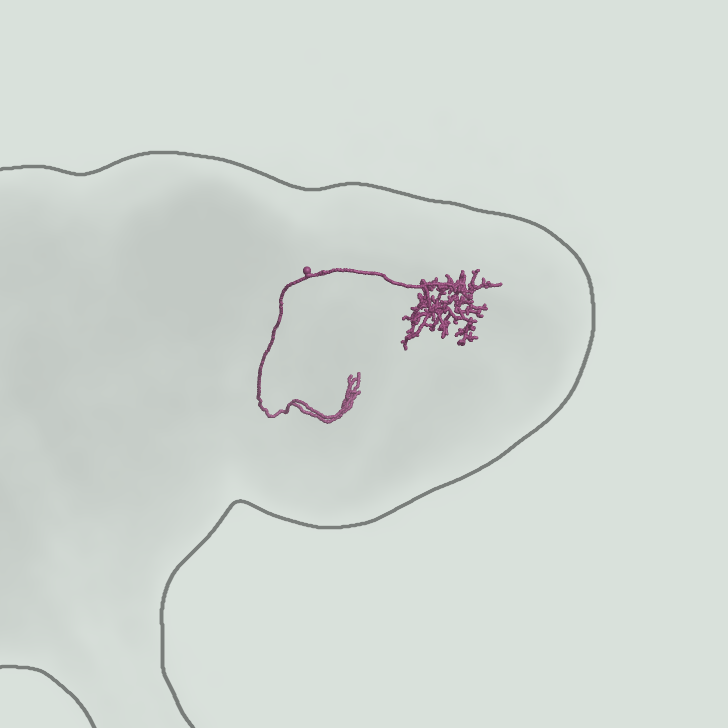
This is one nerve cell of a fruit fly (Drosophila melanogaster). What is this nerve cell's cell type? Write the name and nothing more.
MeLo2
